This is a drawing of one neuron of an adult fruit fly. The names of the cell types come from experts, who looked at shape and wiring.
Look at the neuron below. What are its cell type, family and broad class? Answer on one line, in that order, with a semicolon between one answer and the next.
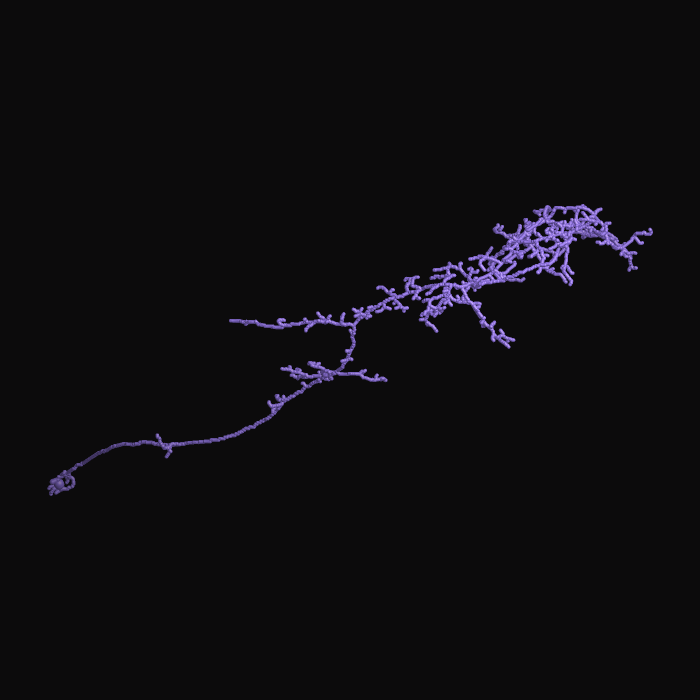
IN06B038; hemilineage 06B; nerve-cord intrinsic neuron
